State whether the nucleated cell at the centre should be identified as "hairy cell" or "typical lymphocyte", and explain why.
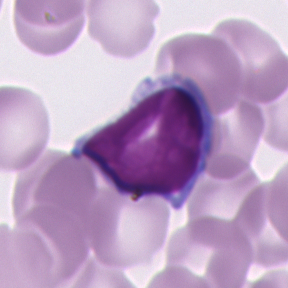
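That one's a typical lymphocyte, not a hairy cell. Its cytoplasm is just a thin rim, with the nucleus filling nearly the whole cell.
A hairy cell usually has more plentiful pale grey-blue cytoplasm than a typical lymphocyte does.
At the upper left the cytoplasmic edge is ragged with small blebs, and a paler streak runs across the middle of the nucleus.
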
